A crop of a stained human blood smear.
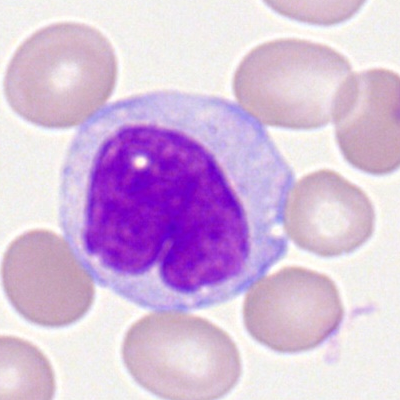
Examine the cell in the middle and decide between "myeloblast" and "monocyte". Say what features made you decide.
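Answer: monocyte, not myeloblast. Checking the nucleus, a deep notch at its lower edge gives it a folded, two-lobed look. Checking the chromatin, it is mottled with lighter and darker purple patches. Checking the cytoplasm, a wide rim of pale blue-grey surrounds the nucleus, broader on the right than on the left.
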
